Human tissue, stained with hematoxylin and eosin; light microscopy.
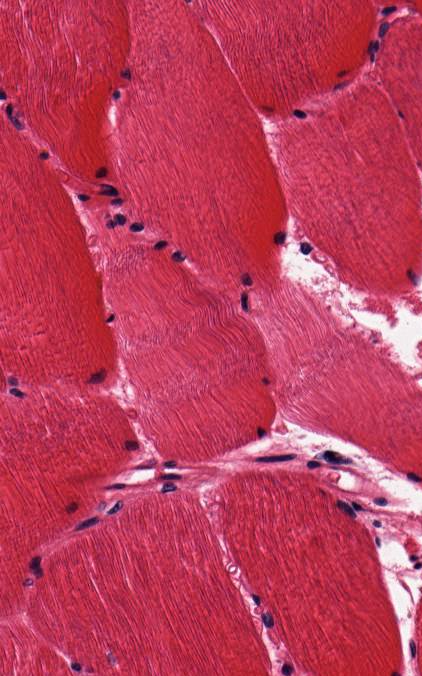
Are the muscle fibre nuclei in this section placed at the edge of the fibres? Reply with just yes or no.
Yes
